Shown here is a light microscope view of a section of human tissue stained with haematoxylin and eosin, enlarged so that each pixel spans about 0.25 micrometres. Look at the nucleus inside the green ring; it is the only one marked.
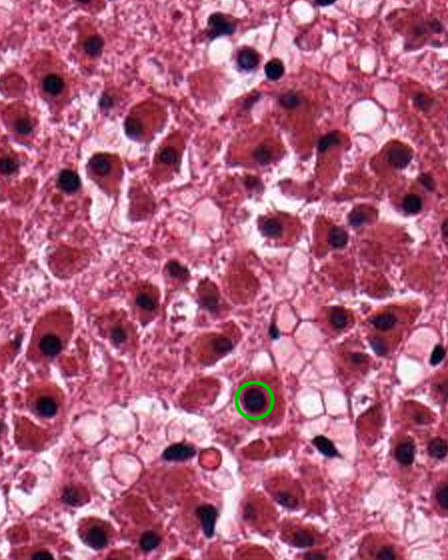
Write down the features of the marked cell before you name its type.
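The nucleus is round, with a smooth, sharply defined edge. The cell lies within a sheet of pink cells, with pale, clear, bubbly-looking cells lying close against its right side. It is an adrenal cortical cell.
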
